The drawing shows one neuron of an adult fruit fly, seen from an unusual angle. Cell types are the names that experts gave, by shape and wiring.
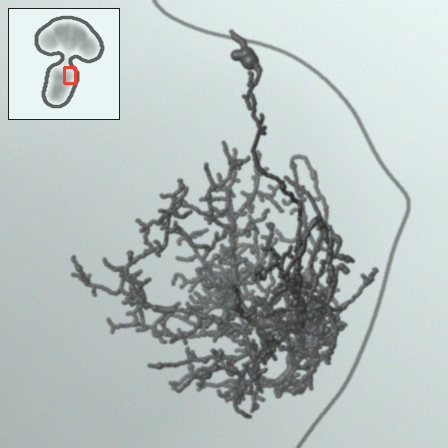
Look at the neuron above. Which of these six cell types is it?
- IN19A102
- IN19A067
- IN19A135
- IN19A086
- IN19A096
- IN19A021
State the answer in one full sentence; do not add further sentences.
The cell type designation of this neuron is IN19A021.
